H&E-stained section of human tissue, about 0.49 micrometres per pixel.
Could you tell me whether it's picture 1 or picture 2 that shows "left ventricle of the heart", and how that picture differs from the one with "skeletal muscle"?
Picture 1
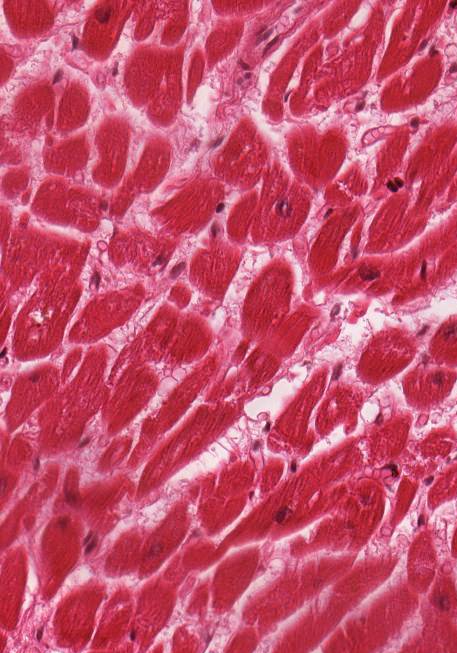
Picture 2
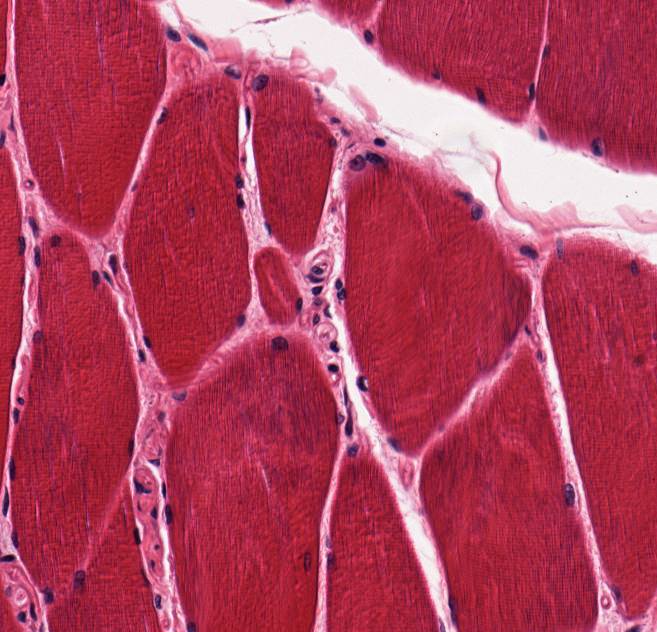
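The left ventricle of the heart is picture 1; skeletal muscle is picture 2. In picture 1, each fibre has a single central oval nucleus wherever one falls in the plane of section.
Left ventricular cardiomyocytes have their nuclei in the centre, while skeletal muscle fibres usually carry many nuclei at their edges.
In picture 2 the nuclei lie at the edges of the fibres, just under their surfaces. Those skeletal muscle fibres are large, closely packed and polygonal, separated by thin pale pink septa, with fine parallel striations inside. The heart fibres have deeply eosinophilic, red-pink cytoplasm; the skeletal muscle cytoplasm stains deep red.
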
